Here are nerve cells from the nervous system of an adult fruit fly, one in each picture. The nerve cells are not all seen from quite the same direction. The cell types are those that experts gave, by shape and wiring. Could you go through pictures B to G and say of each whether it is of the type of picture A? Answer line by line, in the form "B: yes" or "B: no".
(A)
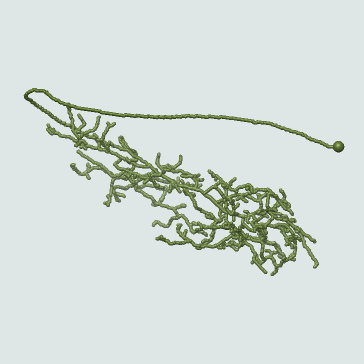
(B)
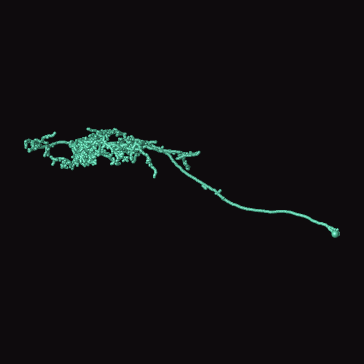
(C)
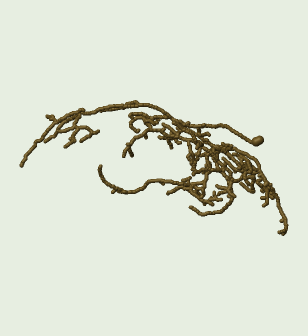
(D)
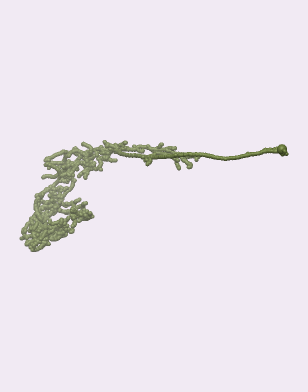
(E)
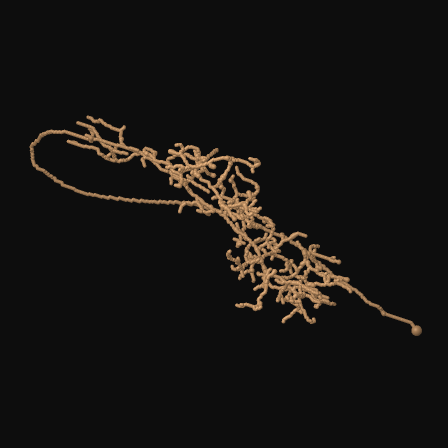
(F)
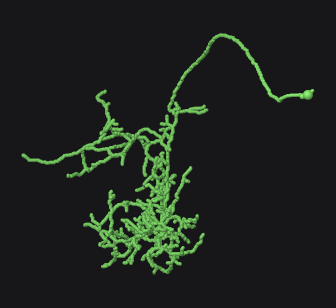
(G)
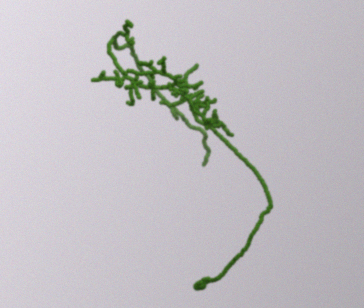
B: no
C: no
D: no
E: yes
F: yes
G: no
